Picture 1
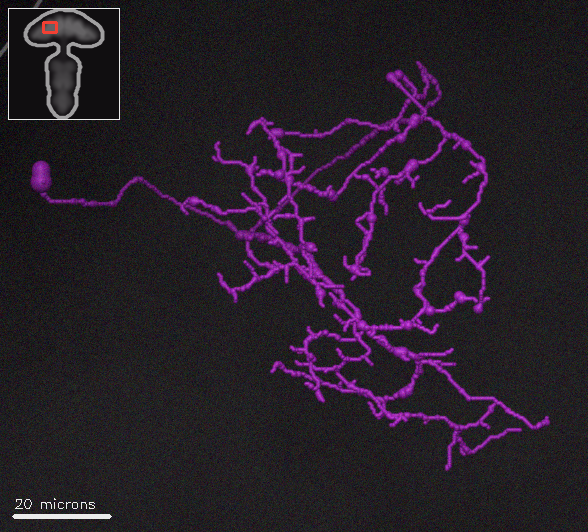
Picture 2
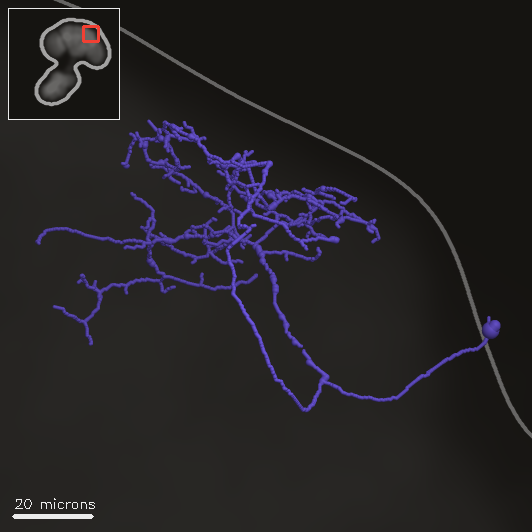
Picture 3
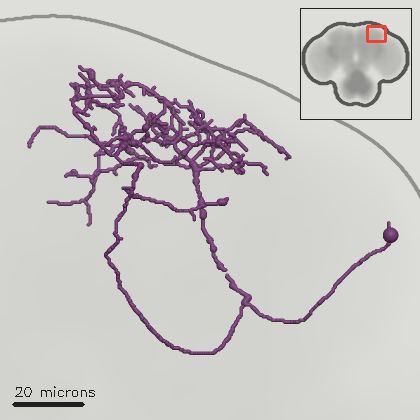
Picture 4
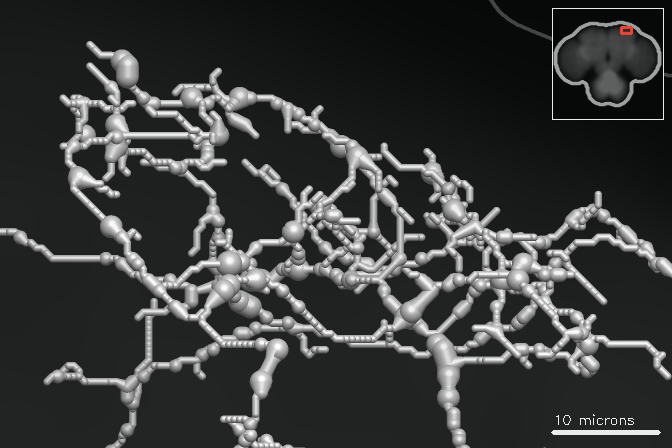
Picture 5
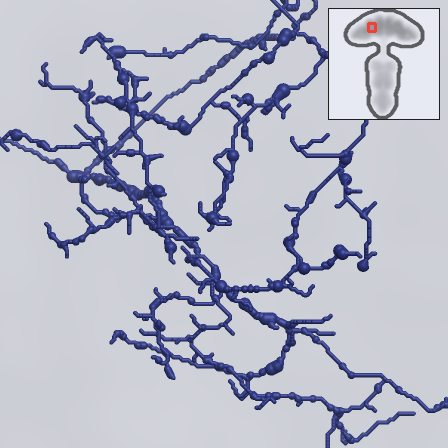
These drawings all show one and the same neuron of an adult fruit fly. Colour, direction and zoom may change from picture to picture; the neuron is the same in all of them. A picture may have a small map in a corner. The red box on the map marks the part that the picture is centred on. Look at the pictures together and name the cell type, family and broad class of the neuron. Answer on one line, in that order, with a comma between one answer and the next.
SLP038, hemilineage SLPal2, central-brain intrinsic neuron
